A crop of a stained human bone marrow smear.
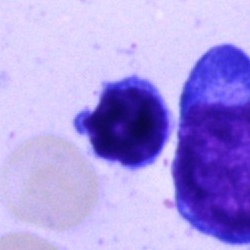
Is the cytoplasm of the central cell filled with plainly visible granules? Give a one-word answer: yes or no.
No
